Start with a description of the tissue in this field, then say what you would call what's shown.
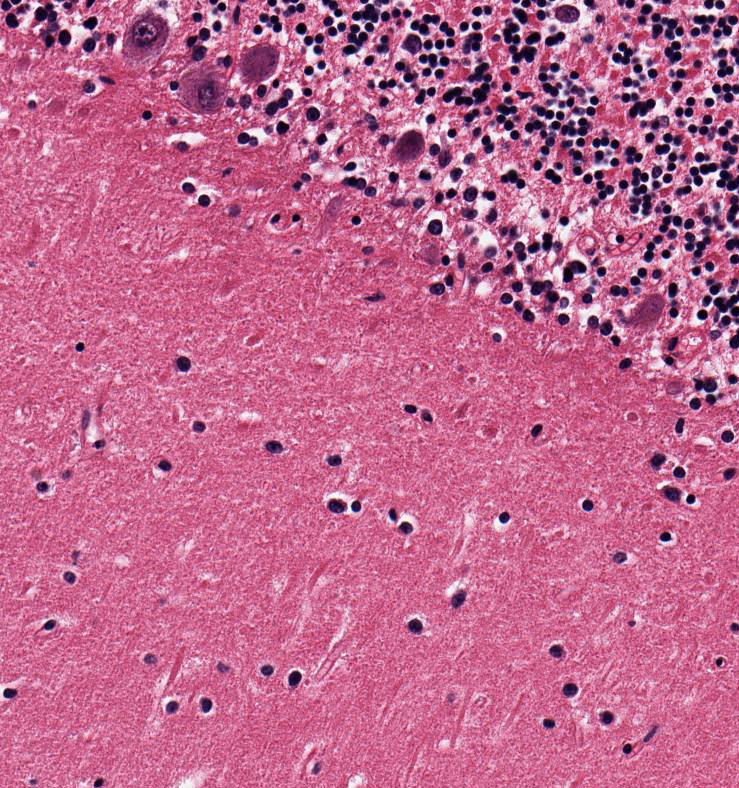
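A diagonal boundary divides the field into two layers. The upper-right layer is densely cellular, crowded with small, round, dark-staining nuclei with very little visible cytoplasm. The lower left and centre form a pale, sparsely cellular pink layer of finely granular to fibrillary neuropil with only scattered small dark nuclei, many of them within a narrow clear halo. The tissue is cerebellum.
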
